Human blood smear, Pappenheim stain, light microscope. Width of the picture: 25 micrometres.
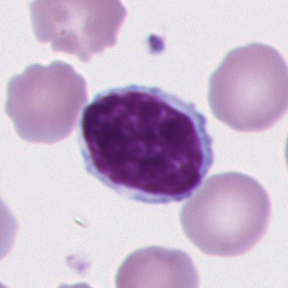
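Typical lymphocyte, the cell in the middle of this stained smear of human peripheral blood. By my reckoning it measures about 12 by 10 micrometres, and its oval nucleus fills about 80% of the cell's area. I can find no indentation or lobes in that nucleus. The chromatin is dark purple and coarsely clumped, with paler gaps between the clumps. Around it runs a thin, pale grey-blue rim of cytoplasm, which looks widest on the right side.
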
